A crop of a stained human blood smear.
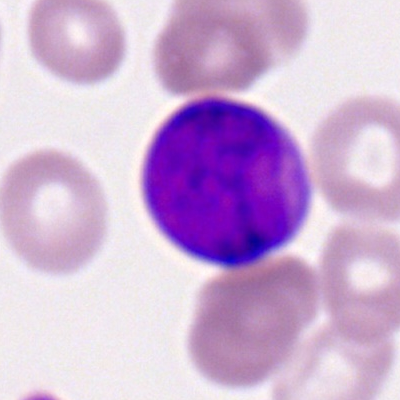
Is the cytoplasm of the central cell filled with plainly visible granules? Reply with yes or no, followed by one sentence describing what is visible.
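No. No granules are seen in the cell.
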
